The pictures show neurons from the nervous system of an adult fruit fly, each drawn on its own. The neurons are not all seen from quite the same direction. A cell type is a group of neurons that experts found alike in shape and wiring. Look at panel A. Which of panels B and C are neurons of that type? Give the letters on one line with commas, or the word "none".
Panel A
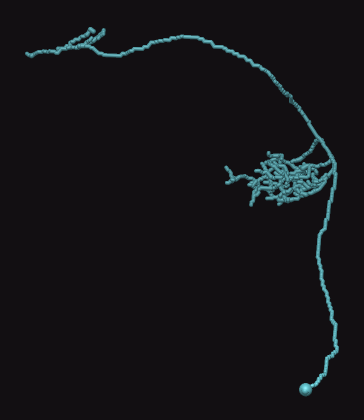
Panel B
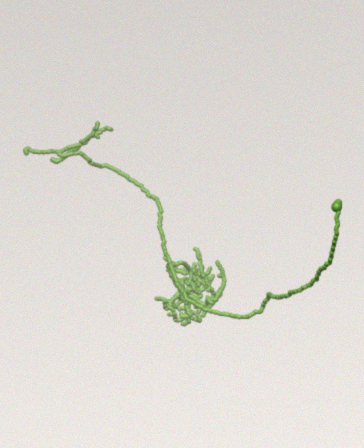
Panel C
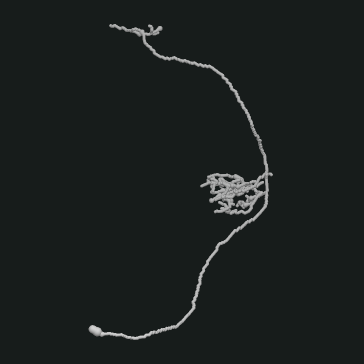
B, C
